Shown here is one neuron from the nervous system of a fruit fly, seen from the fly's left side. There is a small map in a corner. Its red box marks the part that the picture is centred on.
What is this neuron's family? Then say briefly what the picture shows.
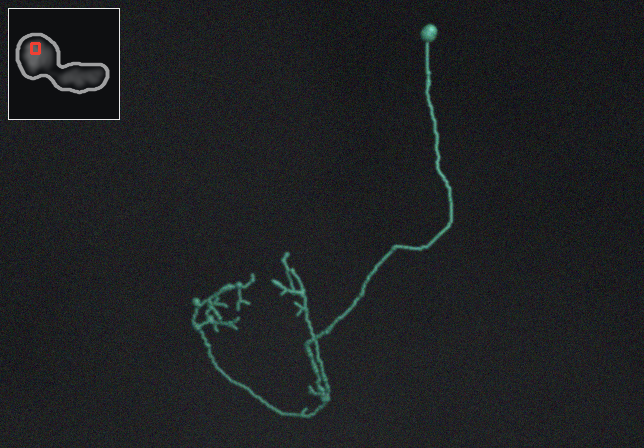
The name of its family is class CX. Its broad class is central-brain intrinsic neuron. As drawn here it is taller than it is wide.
